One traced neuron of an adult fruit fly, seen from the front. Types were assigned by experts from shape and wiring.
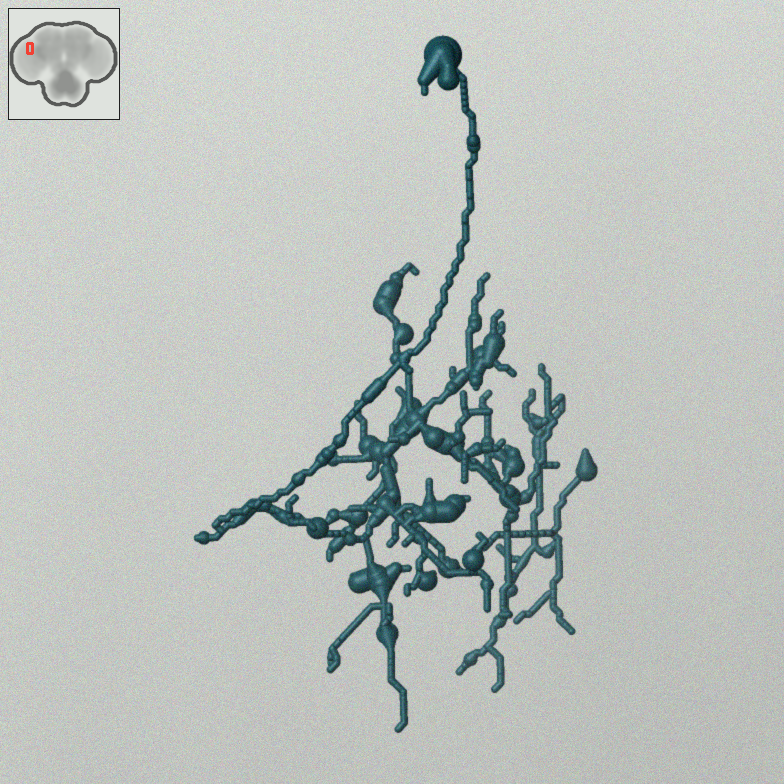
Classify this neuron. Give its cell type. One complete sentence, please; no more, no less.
A cell of type Mi10 is what this neuron is.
